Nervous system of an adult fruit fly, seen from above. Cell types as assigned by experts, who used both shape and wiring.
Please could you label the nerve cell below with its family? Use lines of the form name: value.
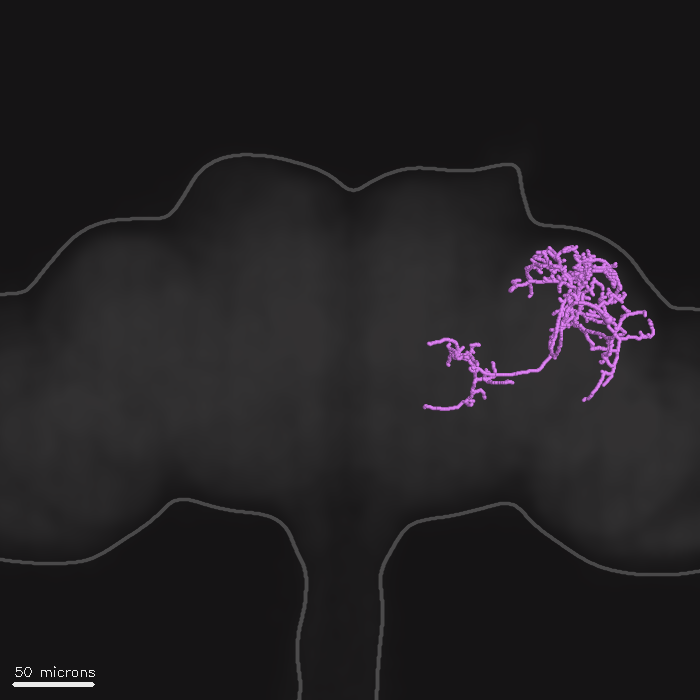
family: hemilineage VLPd1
